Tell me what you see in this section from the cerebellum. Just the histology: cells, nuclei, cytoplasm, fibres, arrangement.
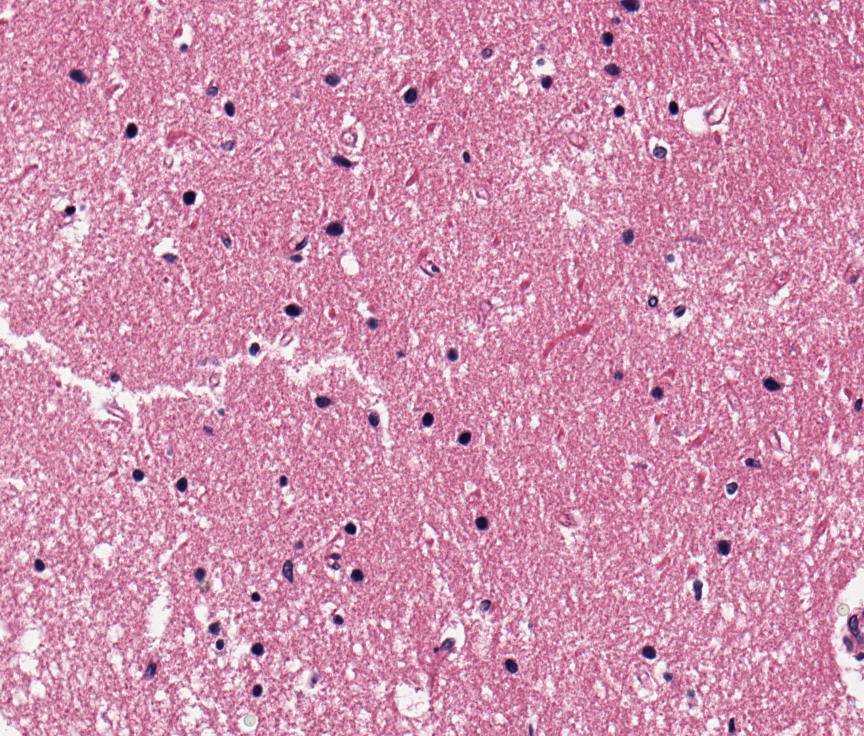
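So the whole field is a finely granular to fibrillary pink matrix, cells scattered singly through it, no epithelium or glands. Most nuclei are small, round and densely dark-staining. They're spread fairly evenly, not in rows or layers. A few thin, elongated pink capillary-like profiles lie scattered in the matrix, one right of centre.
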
